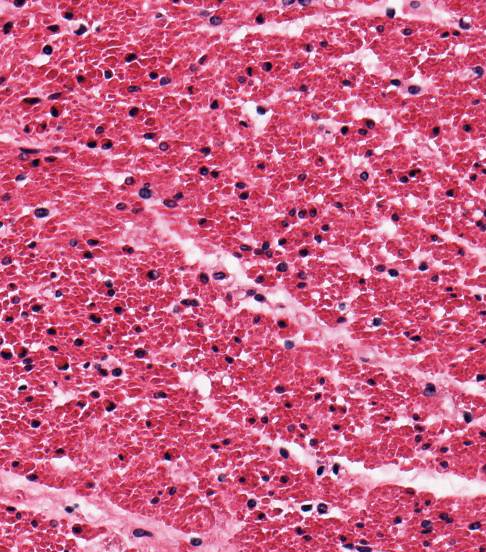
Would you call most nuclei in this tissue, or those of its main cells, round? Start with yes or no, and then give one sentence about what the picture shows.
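Yes. The nuclei are small, round and darkly stained.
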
